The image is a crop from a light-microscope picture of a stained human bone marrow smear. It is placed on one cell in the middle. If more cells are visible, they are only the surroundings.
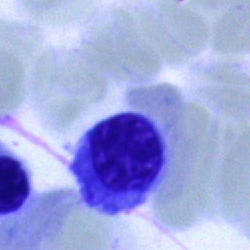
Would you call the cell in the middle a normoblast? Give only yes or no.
yes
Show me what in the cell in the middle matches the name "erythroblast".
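Yes, this is an erythroblast, though not every feature fits.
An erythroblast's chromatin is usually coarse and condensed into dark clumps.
Here the chromatin is dark purple and clumped, with paler streaks between the clumps, so that goes with the name. The outline is roughly round, and the cytoplasm is only a scant rim.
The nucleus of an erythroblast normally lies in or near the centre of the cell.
This one does not: it sits toward the upper right, leaving the cytoplasm mostly at the lower left.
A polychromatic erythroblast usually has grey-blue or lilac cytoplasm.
The deep blue of this rim is not that tint.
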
